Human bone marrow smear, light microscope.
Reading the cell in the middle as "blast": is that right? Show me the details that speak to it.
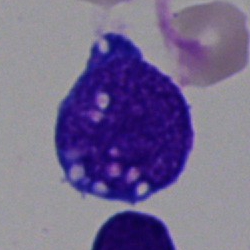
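Starting with the chromatin: it looks finely stippled, not coarsely clumped, and that goes with blast.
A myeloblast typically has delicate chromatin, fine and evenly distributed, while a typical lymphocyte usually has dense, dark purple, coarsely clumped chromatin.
So the chromatin also counts against lymphocyte. Granules next: none distinct are visible in the cytoplasm, so on that point lymphocyte stays open.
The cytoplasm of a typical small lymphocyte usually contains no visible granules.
The cytoplasm itself is deep blue, and the cell is roughly round but narrows to a blunt point at the top, with a red cell just beyond its upper right. Weighing it up, the chromatin settles it: blast fits, and lymphocyte does not.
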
